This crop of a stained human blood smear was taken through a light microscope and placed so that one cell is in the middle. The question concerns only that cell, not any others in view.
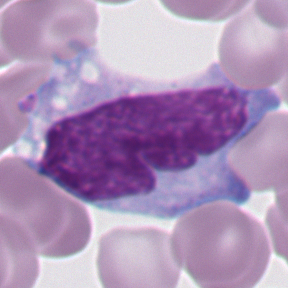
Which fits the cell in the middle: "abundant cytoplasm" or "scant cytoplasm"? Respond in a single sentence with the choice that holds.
Around the nucleus lies a broad area of cytoplasm.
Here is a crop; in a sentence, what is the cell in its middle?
In this smear crop, the middle cell is a monocyte.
